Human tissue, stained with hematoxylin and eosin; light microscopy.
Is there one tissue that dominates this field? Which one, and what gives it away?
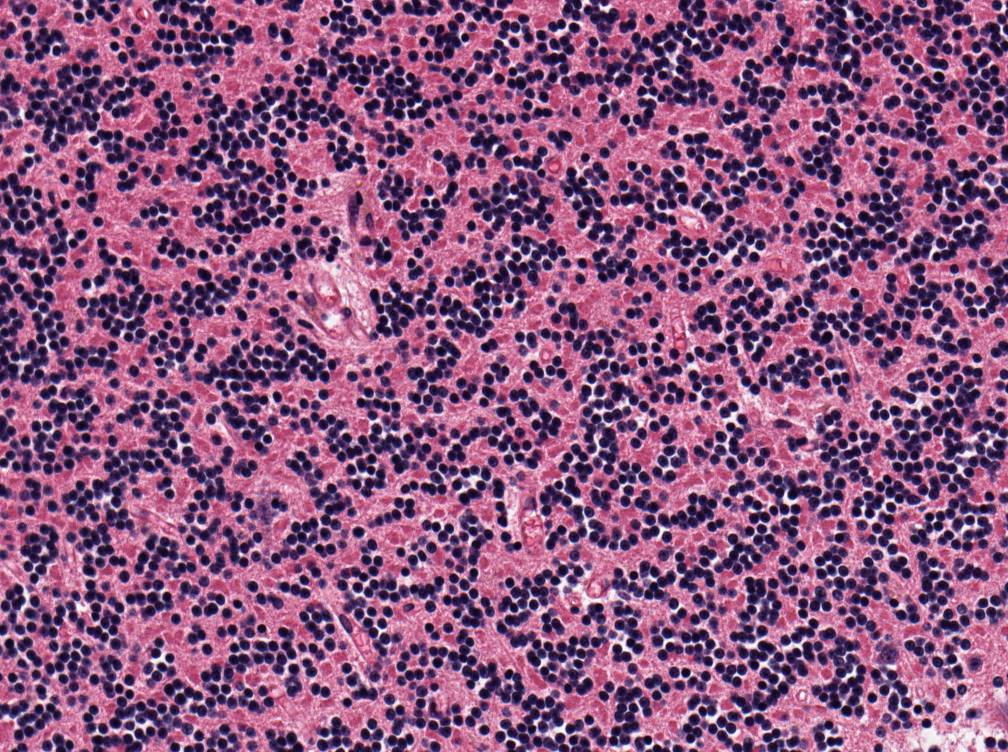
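This is the granular layer of the cerebellum. Point one: almost all nuclei are small, round, uniform and deeply stained purple-black. Point two: the cells are closely packed, with little or no visible cytoplasm around the nuclei.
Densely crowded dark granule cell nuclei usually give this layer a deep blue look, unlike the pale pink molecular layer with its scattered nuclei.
Point three: irregular pink fibrillary patches without nuclei lie scattered between the cell clusters.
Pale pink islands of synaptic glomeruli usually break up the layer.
Point four: no epithelium, glands or fat cells appear.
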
